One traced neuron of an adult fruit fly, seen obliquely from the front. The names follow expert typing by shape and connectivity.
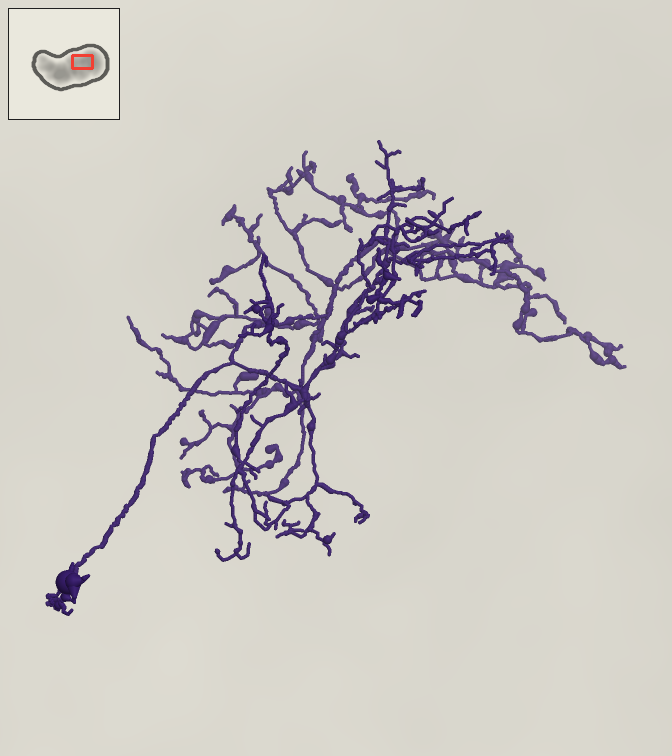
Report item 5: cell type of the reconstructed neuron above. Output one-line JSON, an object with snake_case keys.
{"cell_type": "FB4O"}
